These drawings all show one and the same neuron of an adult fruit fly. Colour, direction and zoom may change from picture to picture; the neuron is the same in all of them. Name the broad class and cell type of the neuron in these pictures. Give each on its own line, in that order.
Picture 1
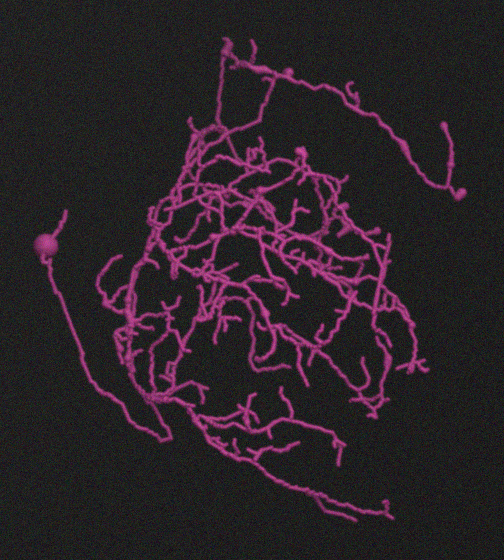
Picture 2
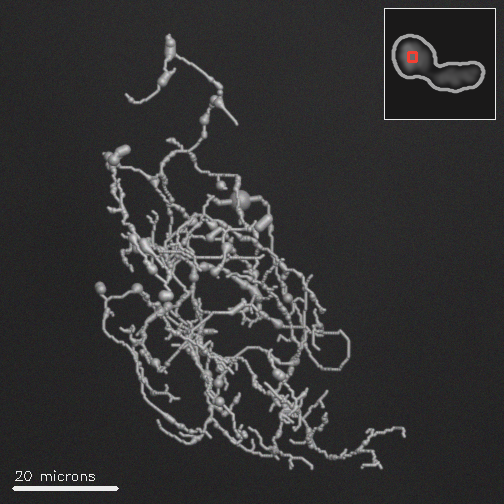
central-brain intrinsic neuron
AVLP385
